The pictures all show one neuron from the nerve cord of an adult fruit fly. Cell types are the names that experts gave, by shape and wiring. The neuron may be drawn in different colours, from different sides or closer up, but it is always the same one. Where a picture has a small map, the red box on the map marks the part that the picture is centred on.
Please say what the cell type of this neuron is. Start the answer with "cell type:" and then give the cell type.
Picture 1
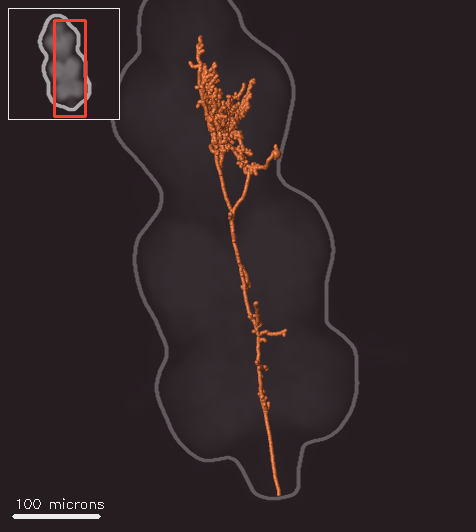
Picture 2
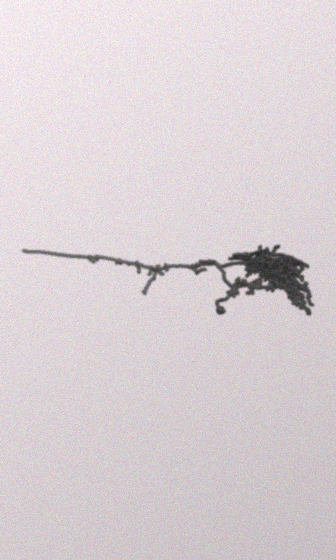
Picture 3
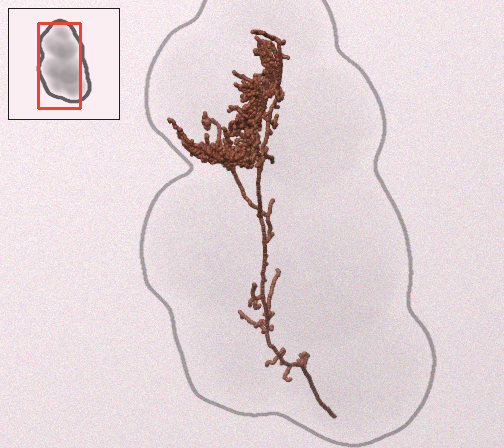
cell type: AN17A018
